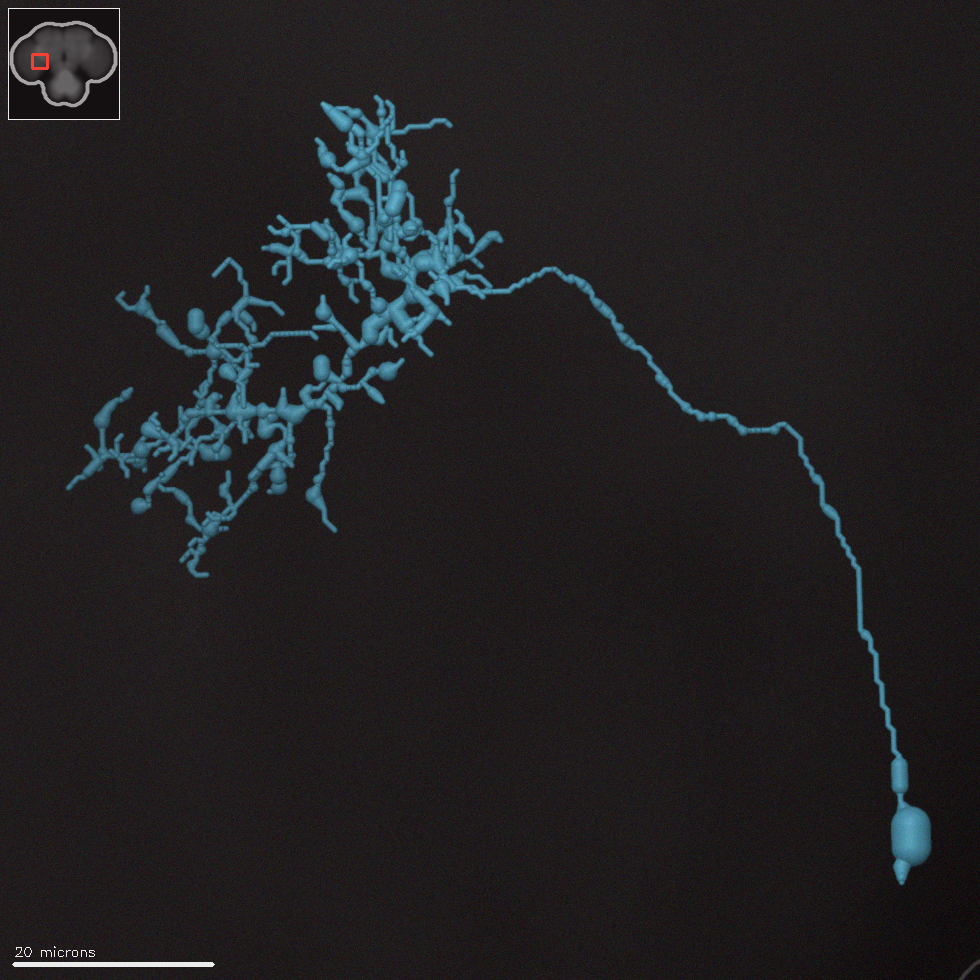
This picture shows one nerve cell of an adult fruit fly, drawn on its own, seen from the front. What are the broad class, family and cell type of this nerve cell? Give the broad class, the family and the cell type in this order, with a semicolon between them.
optic-lobe intrinsic neuron; Li; Li14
